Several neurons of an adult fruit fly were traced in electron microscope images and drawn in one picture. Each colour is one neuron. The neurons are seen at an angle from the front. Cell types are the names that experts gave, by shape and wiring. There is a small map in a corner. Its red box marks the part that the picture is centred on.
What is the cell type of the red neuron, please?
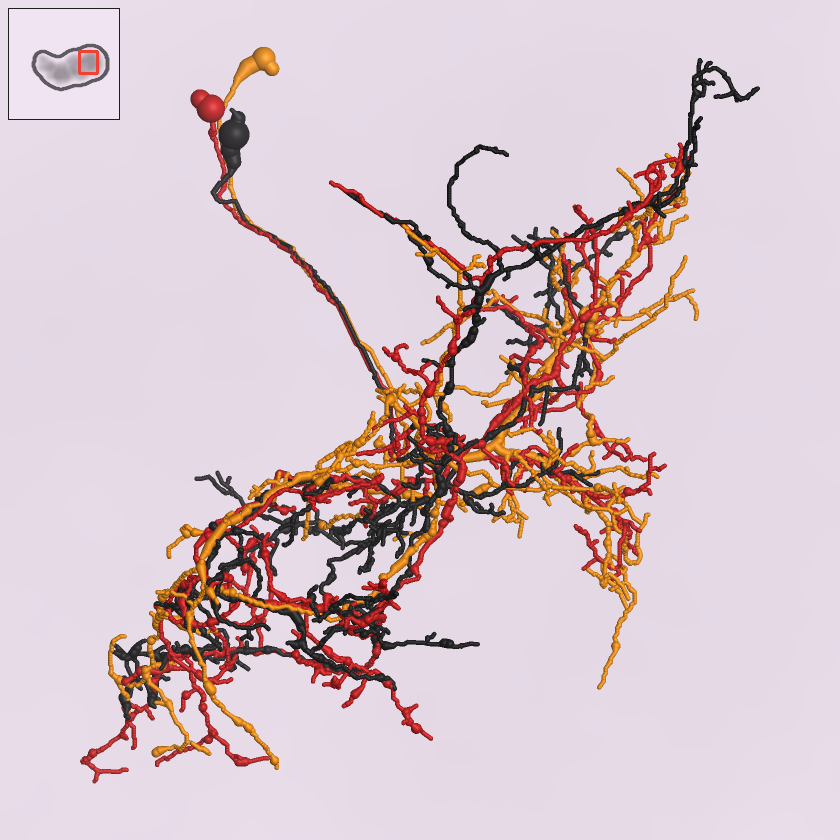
LAL302m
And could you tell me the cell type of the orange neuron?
PVLP202m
